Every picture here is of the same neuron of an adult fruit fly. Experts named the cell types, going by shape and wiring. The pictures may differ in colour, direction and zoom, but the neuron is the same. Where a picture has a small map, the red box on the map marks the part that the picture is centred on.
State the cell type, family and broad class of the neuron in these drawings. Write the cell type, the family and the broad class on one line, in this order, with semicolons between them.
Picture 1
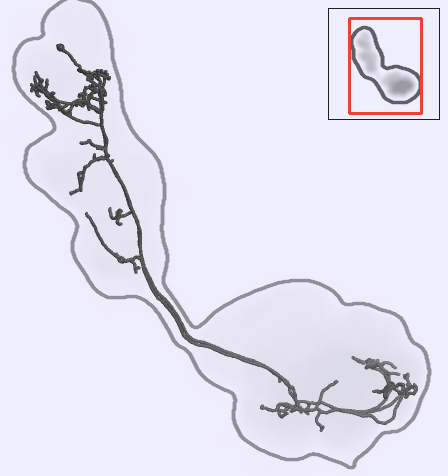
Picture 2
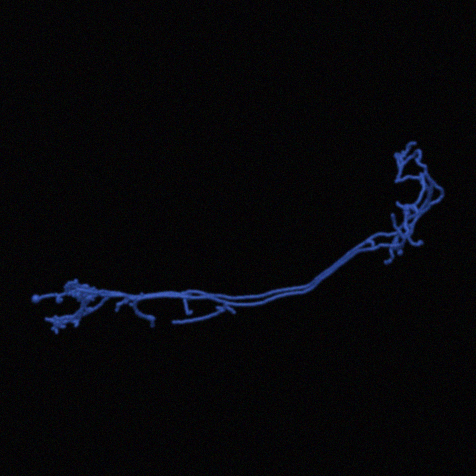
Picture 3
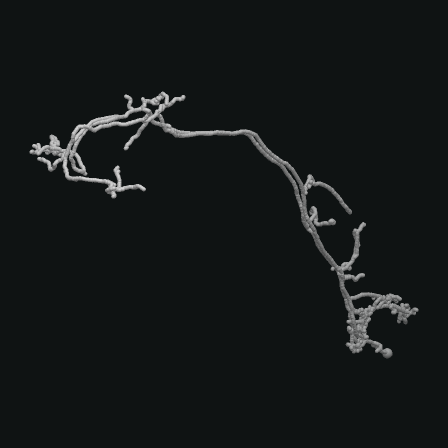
AN00A006; hemilineage 00A; ascending neuron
